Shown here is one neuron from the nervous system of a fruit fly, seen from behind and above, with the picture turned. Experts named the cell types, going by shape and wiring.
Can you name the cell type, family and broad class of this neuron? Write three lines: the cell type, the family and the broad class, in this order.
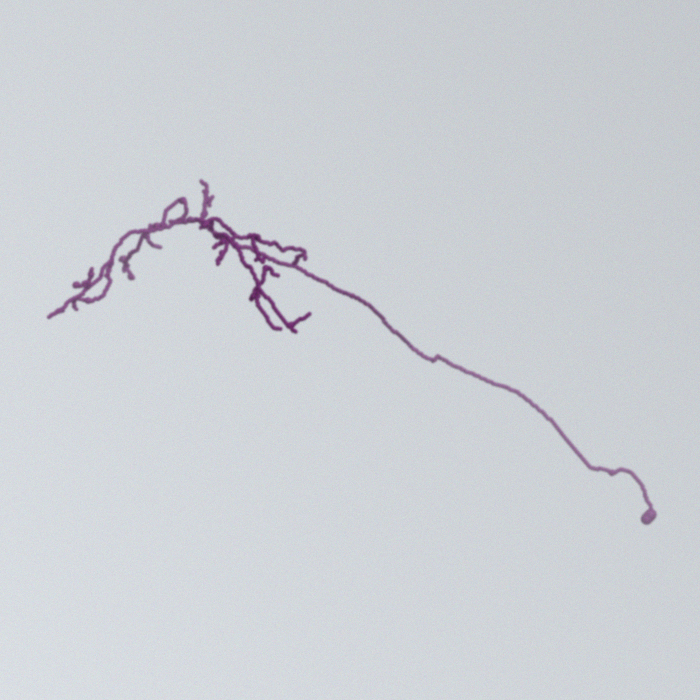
AMMC002
hemilineage WEDd2
central-brain intrinsic neuron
